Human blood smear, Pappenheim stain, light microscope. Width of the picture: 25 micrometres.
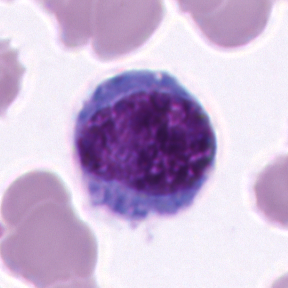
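Plasma cell, the central cell of the smear. First, the nucleus fills most of the cell and sits toward the top, so the widest band of cytoplasm lies below it. Next, the chromatin is dark purple and coarsely clumped, and no distinct nucleoli are visible. Last, the cytoplasm shows no distinct granules.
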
